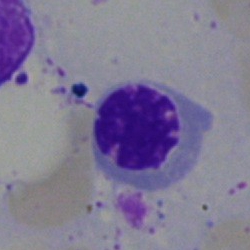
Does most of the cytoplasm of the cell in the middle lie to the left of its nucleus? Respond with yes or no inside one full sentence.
No, to the right of its nucleus lies most of the cytoplasm.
